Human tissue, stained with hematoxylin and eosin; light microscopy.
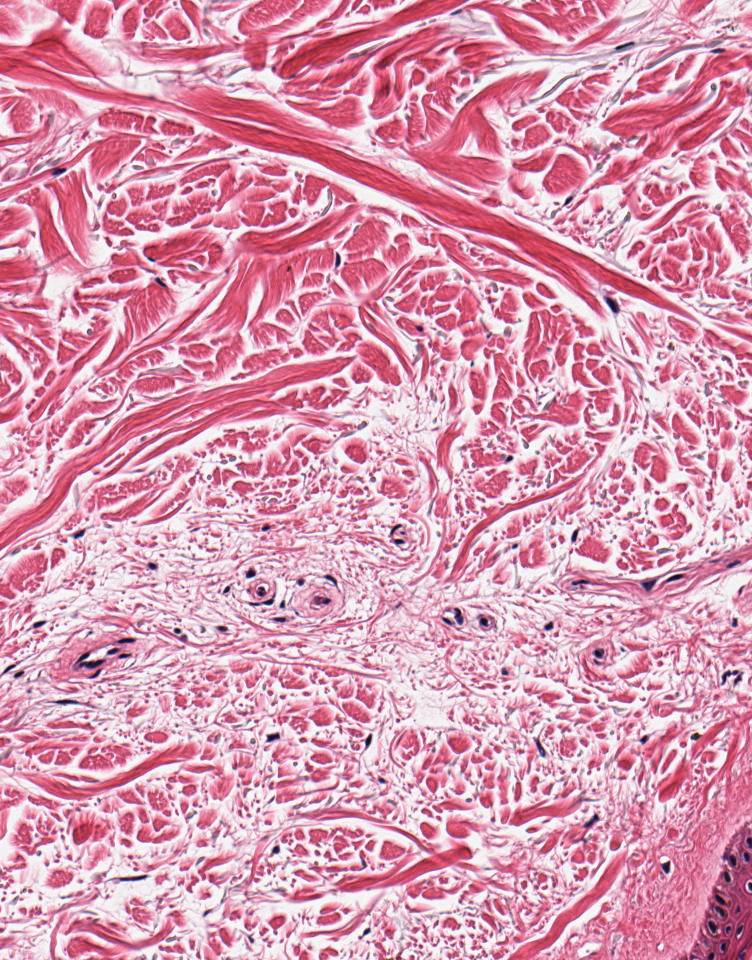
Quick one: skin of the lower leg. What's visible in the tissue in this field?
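In the upper half, long fibres cut lengthwise run diagonally from upper left down towards the right. A few small vessels, thick-walled with narrow round lumina, sit in the loose connective tissue band near the centre. Only the bottom right corner shows a small edge of epithelium, its cells closely packed and purple. No fat cells are present.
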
